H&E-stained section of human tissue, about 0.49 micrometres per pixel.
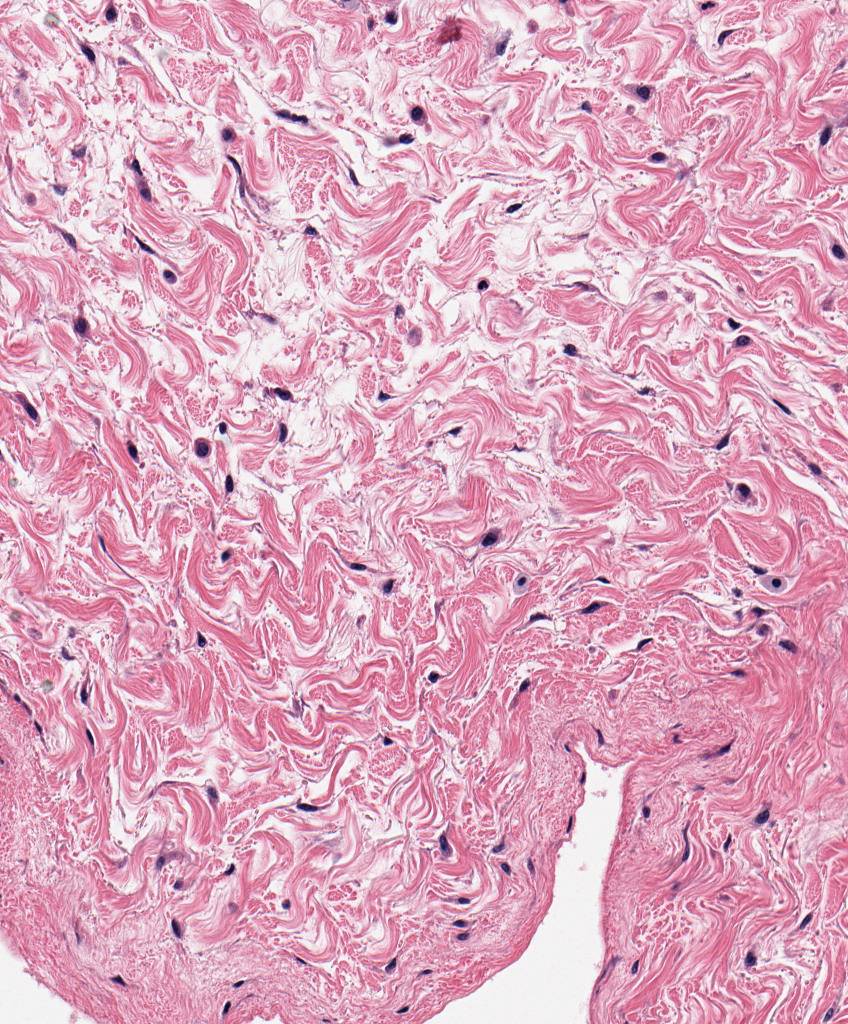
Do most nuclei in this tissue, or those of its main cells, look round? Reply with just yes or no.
No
